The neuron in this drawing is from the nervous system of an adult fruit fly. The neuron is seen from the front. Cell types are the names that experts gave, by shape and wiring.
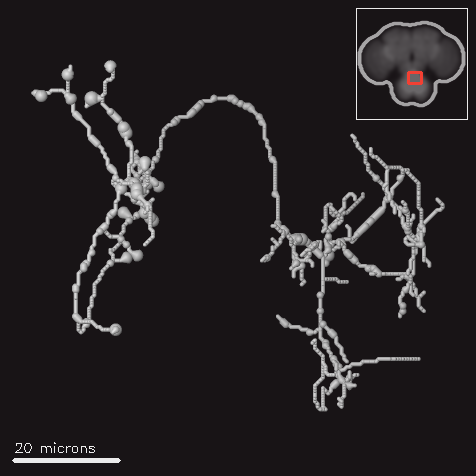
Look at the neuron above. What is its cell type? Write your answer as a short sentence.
The cell type is IN06A129.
